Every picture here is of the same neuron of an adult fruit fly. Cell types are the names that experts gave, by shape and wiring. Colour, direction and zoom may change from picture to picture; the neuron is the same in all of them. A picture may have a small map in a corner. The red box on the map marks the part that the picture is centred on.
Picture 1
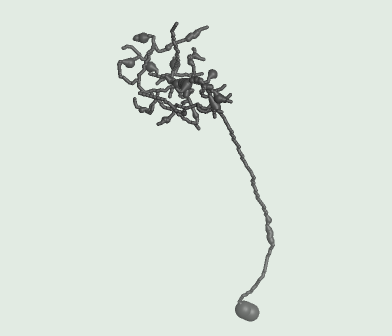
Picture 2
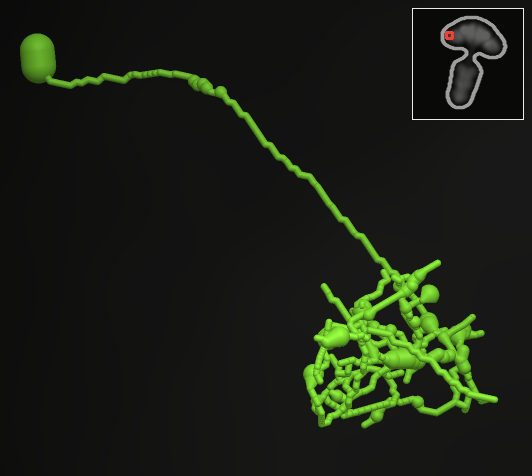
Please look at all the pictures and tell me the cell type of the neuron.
Cm1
